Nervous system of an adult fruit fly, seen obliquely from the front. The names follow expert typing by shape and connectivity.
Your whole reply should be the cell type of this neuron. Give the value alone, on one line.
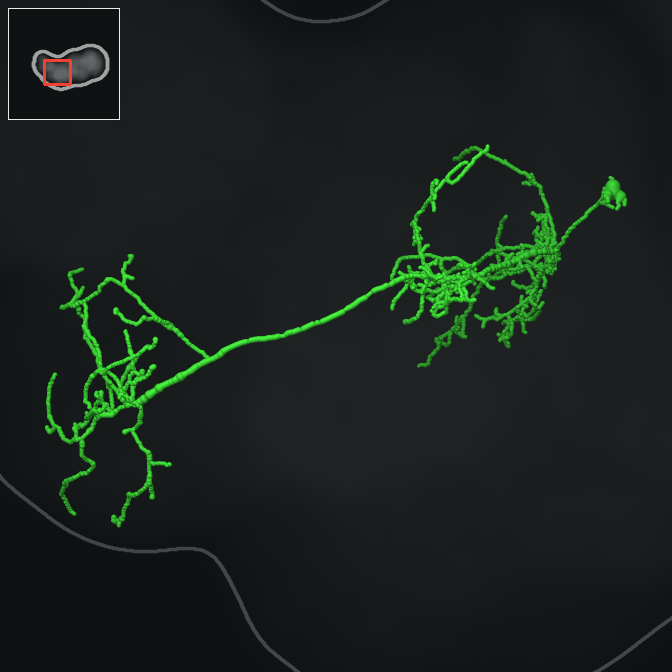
IN18B031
